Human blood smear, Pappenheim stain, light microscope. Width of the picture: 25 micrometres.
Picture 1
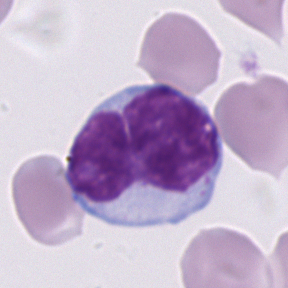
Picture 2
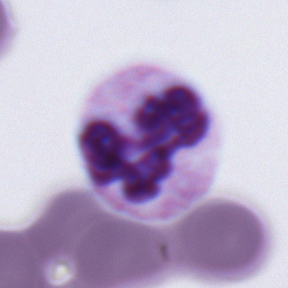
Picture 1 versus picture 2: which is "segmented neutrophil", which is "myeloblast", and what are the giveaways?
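Picture 1: myeloblast. Picture 2: segmented neutrophil. Size no help: both about 13 micrometres across, both with a smooth, rounded outline.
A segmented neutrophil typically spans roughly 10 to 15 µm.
Nucleus, picture 1: in the upper part of the cell, about 14 by 9 micrometres, filling about 70% of the cell's area.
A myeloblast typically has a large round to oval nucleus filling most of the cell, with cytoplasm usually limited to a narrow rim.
Nucleus, picture 2: more than two lobes joined by thin chromatin strands; chromatin dark purple, coarsely clumped; no nucleoli visible.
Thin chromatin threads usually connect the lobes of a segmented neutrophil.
Cytoplasm, picture 1: pale blue, slightly deeper blue along the outer border, mostly gathered below the nucleus, no distinct granules.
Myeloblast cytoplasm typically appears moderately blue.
Cytoplasm, picture 2: fine pinkish granules scattered throughout.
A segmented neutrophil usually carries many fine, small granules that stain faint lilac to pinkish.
Picture 1 also: a red cell touches the lower left side.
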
